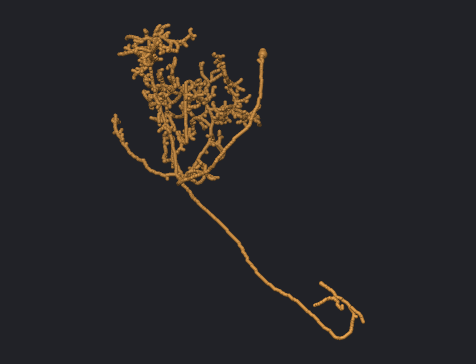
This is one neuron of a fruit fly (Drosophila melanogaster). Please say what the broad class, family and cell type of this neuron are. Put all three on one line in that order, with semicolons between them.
central-brain intrinsic neuron; hemilineage VLPa2; PVLP027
